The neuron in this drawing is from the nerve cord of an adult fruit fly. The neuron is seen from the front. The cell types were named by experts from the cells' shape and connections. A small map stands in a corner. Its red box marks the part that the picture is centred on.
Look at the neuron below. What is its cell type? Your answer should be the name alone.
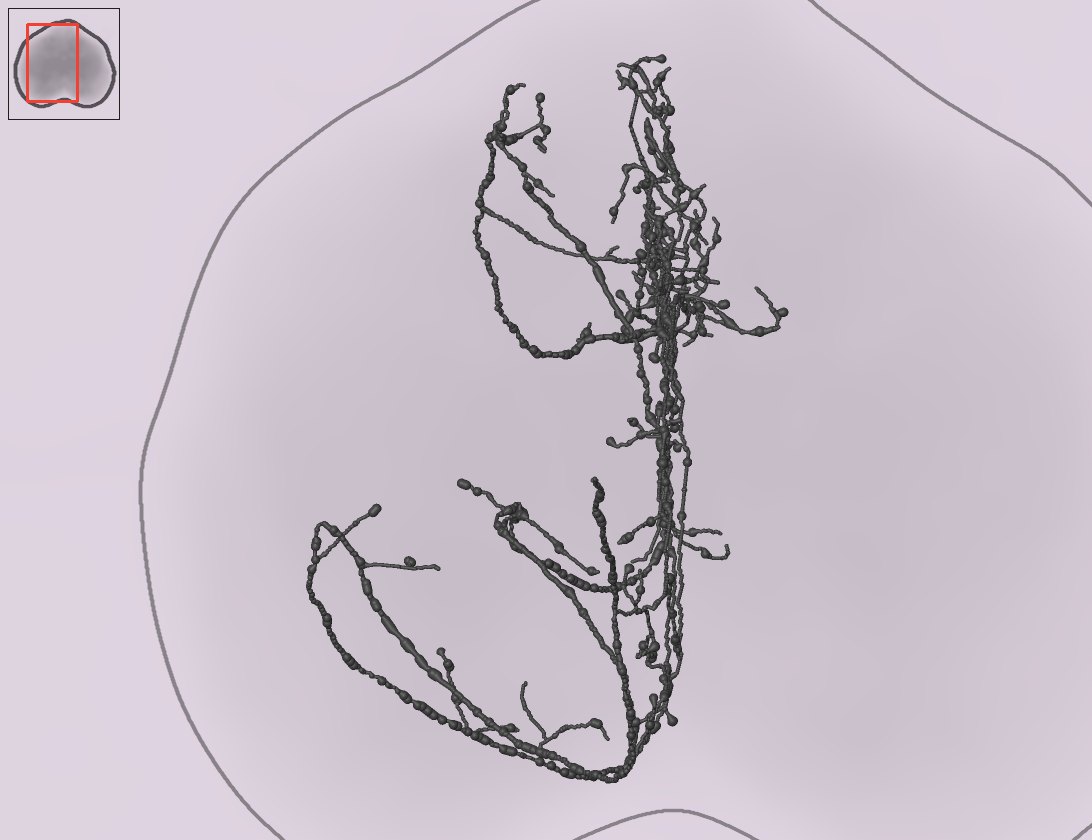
DNg80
